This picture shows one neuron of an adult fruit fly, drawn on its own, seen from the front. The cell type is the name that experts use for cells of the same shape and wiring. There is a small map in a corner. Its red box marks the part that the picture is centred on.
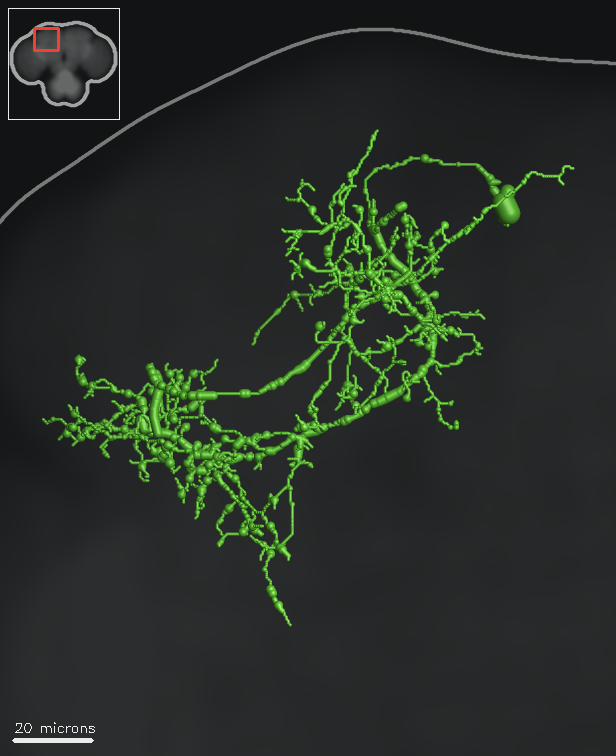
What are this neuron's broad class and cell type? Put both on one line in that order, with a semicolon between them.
central-brain intrinsic neuron; AVLP471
